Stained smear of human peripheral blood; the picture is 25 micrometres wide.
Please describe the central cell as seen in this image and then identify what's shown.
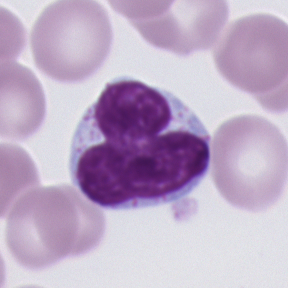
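First, the nucleus: no distinct nucleolus can be made out. Next, the cytoplasm forms a narrow, pale blue-grey rim around the nucleus. Within that rim, fine pinkish-red granules are sparsely scattered. Finally, no vacuoles are visible. This is a large granular lymphocyte.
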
